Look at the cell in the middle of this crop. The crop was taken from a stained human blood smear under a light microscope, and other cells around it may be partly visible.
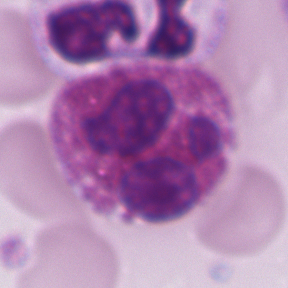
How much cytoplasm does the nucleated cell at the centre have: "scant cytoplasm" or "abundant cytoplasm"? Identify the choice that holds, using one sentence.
The nucleus is surrounded by broad cytoplasm.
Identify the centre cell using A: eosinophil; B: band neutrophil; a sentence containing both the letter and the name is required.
Here the right option is A, as the cell in the middle is an eosinophil.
